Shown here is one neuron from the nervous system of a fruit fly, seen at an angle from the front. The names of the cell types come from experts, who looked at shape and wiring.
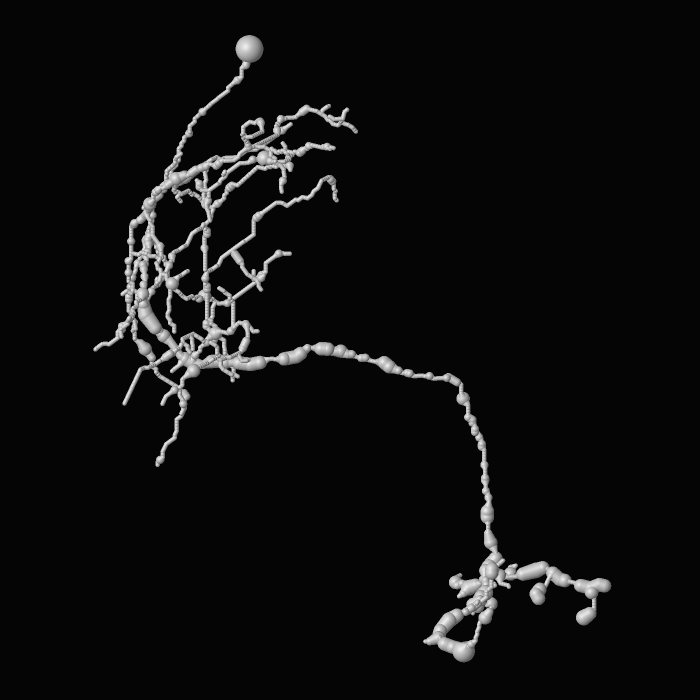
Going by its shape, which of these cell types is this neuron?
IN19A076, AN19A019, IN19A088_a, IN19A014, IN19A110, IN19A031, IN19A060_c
IN19A088_a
